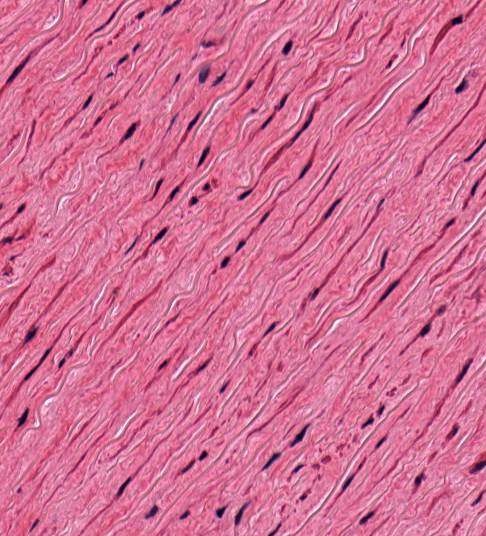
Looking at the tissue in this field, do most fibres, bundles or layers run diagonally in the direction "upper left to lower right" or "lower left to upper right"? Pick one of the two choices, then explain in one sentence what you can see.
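Lower left to upper right. The fibres run diagonally from the lower left towards the upper right of the field.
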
